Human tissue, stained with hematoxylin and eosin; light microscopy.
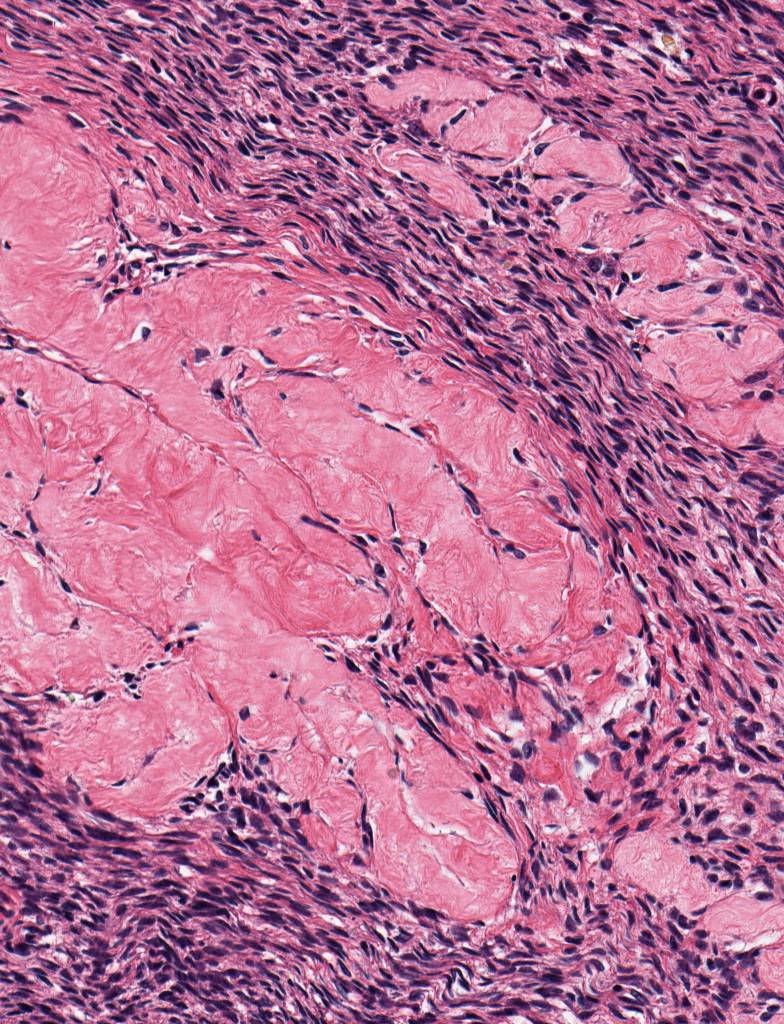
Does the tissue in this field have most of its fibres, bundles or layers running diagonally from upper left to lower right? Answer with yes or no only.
Yes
